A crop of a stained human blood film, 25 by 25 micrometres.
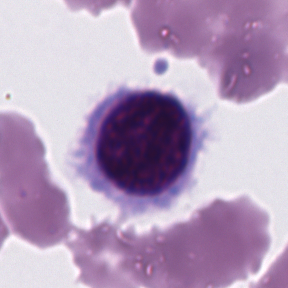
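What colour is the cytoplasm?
Pale blue, with no granules.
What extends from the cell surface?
Fine hair-like projections, all around the edge.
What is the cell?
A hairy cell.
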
